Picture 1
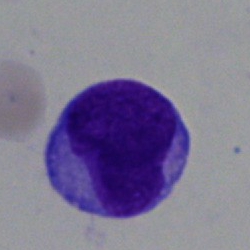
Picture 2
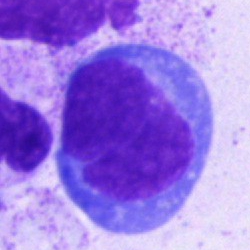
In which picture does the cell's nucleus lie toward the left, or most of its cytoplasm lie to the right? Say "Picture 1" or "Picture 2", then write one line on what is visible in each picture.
Picture 2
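Picture 1: The widest area of pale cytoplasm lies at the lower left of the cell.
Picture 2: The nucleus sits off-centre, toward the left side of the cell.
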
